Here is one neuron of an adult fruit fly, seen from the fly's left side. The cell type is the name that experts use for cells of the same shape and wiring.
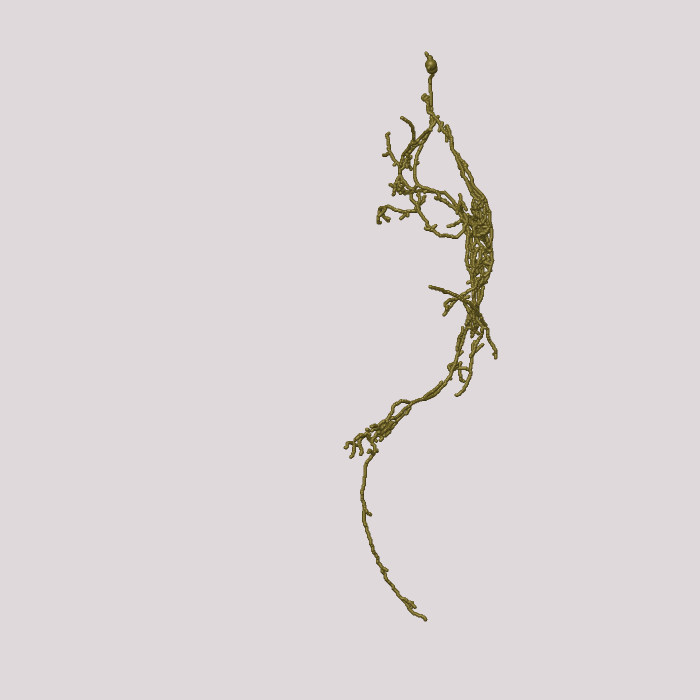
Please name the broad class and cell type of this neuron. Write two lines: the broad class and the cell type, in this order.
central-brain intrinsic neuron
aMe22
